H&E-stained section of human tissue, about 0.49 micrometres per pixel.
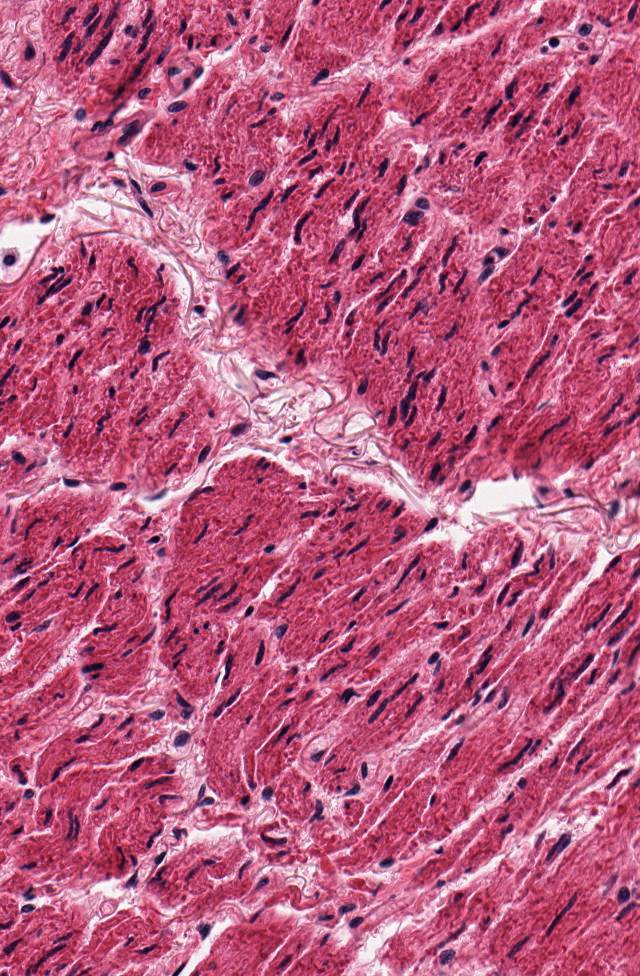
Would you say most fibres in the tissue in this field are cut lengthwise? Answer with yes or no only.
Yes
